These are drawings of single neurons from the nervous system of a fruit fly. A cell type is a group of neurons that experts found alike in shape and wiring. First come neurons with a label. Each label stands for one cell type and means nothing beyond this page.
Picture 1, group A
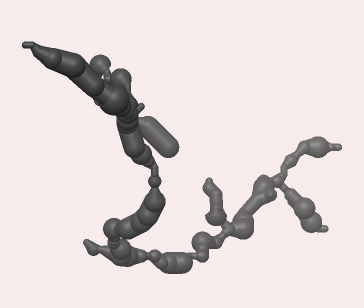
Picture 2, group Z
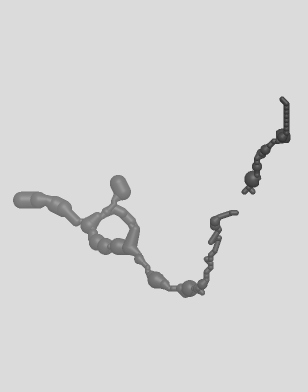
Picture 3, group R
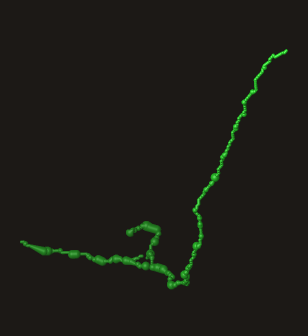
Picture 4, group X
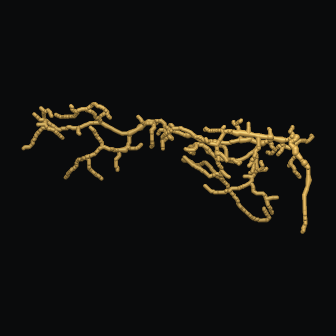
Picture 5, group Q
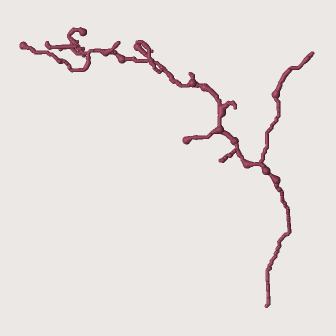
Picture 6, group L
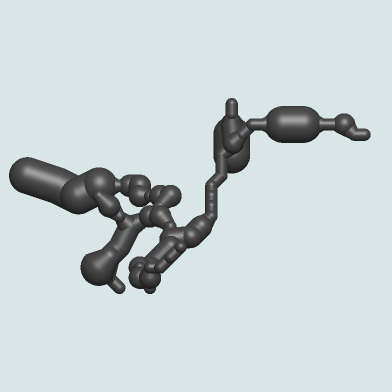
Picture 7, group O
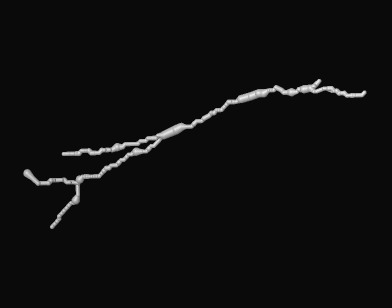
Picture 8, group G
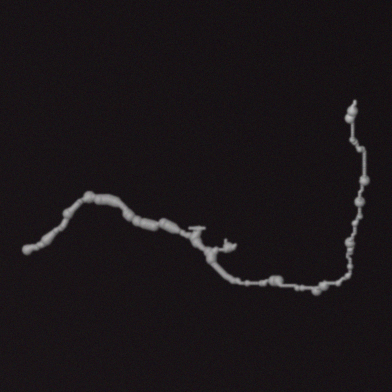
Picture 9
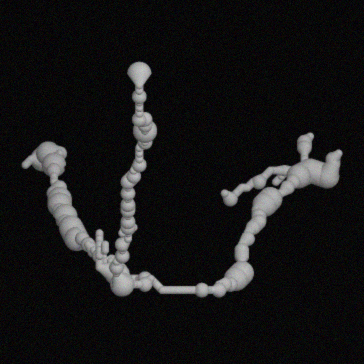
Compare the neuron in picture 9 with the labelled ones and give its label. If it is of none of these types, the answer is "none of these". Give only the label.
group L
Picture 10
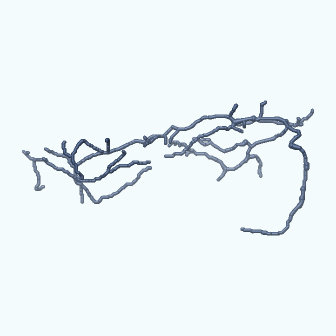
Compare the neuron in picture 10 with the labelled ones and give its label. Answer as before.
group X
